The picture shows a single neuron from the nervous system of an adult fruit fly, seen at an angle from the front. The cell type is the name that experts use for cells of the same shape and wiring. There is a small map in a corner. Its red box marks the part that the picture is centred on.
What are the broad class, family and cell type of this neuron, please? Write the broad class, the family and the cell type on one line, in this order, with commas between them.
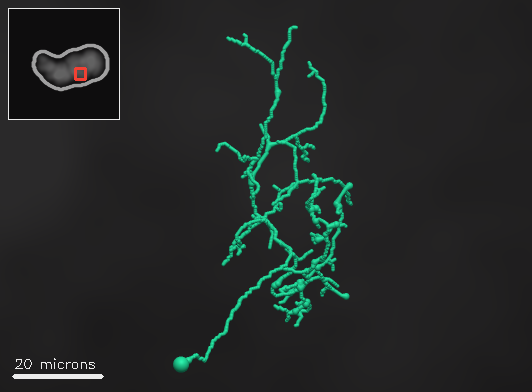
central-brain intrinsic neuron, hemilineage TRdl_b, GNG424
